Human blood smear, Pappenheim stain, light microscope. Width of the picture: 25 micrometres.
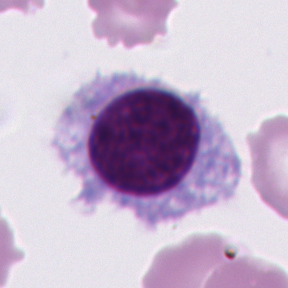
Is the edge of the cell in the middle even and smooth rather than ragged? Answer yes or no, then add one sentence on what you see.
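No. The cell border is ragged, with many fine hair-like projections all around it.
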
